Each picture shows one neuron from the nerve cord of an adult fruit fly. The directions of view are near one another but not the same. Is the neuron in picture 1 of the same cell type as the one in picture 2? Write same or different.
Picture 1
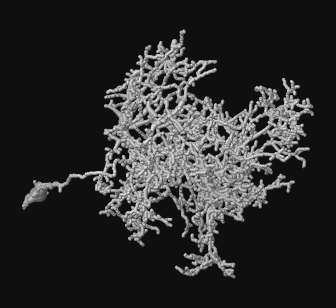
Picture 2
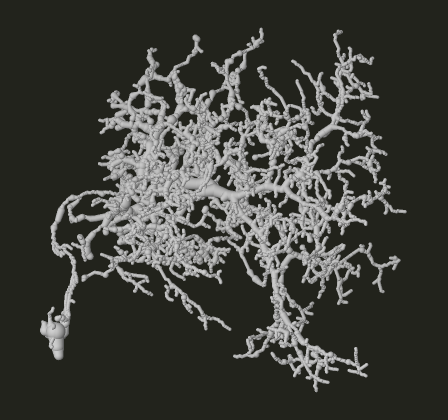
same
